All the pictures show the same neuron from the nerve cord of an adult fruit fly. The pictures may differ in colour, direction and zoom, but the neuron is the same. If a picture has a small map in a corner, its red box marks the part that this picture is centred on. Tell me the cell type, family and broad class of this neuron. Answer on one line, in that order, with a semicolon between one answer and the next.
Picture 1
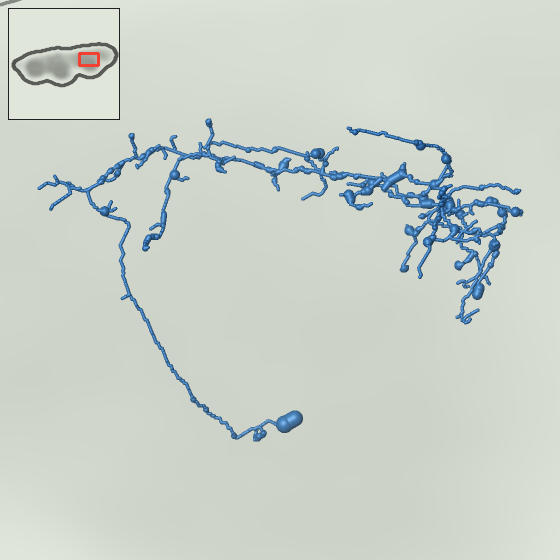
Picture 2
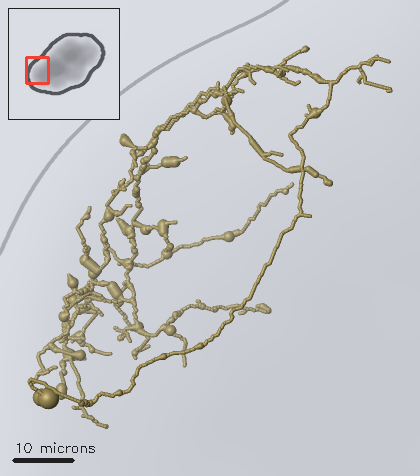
IN08A047; hemilineage 08A; nerve-cord intrinsic neuron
